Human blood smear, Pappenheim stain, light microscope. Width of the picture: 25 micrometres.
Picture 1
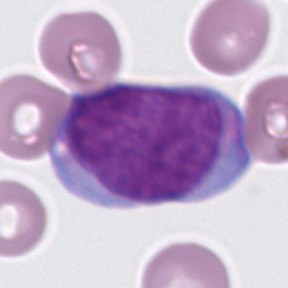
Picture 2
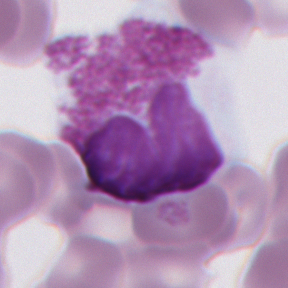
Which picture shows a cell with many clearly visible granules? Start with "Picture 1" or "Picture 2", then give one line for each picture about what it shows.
Picture 2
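In picture 1: No granules are visible in the cytoplasm.
In picture 2: The cytoplasm is packed with numerous coarse granules.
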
